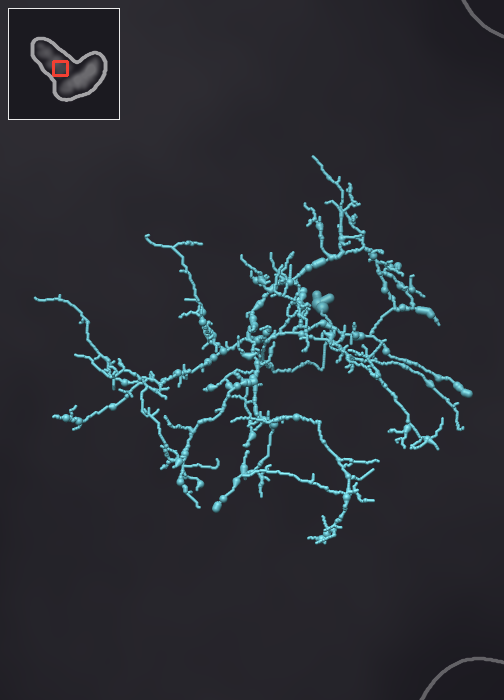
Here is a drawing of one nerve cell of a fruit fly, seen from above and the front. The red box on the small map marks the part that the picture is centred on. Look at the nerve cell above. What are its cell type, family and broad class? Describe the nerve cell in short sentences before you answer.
In this view it is about as wide as it is tall. It is of cell type IN00A065. Its family is hemilineage 00A. Its broad class is nerve-cord intrinsic neuron.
